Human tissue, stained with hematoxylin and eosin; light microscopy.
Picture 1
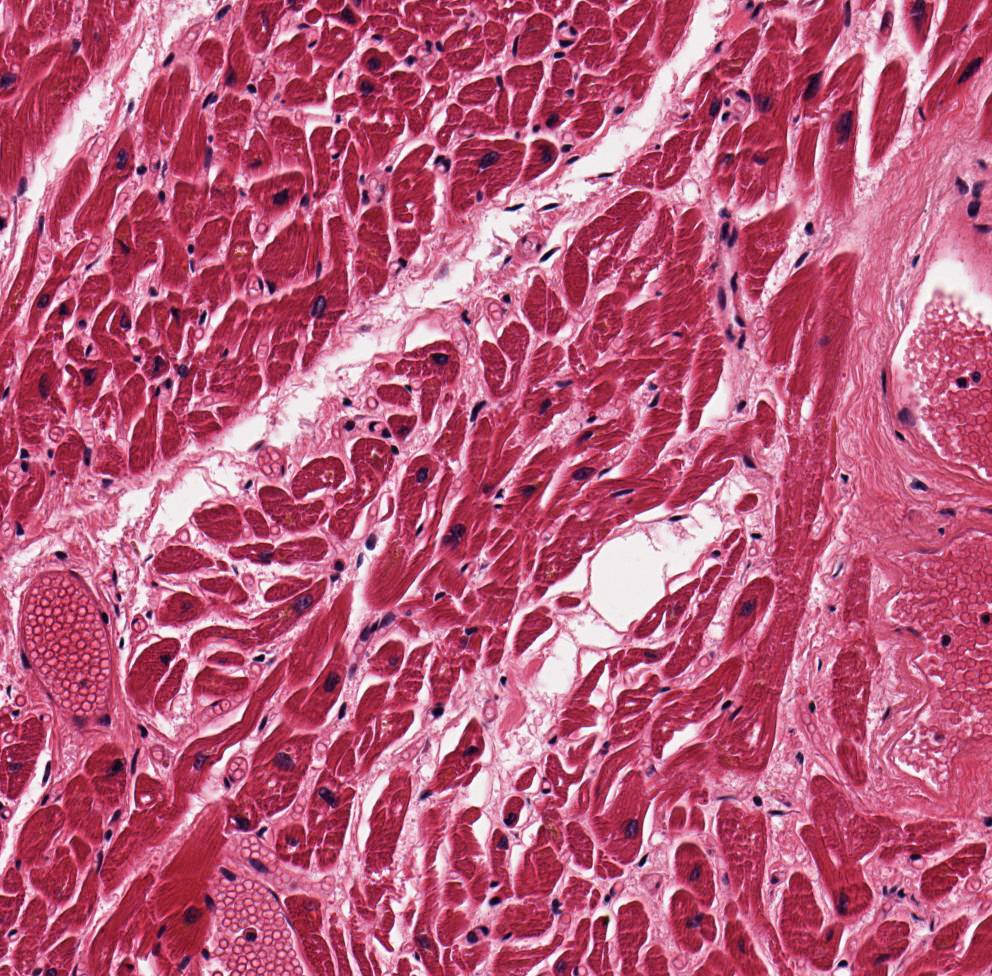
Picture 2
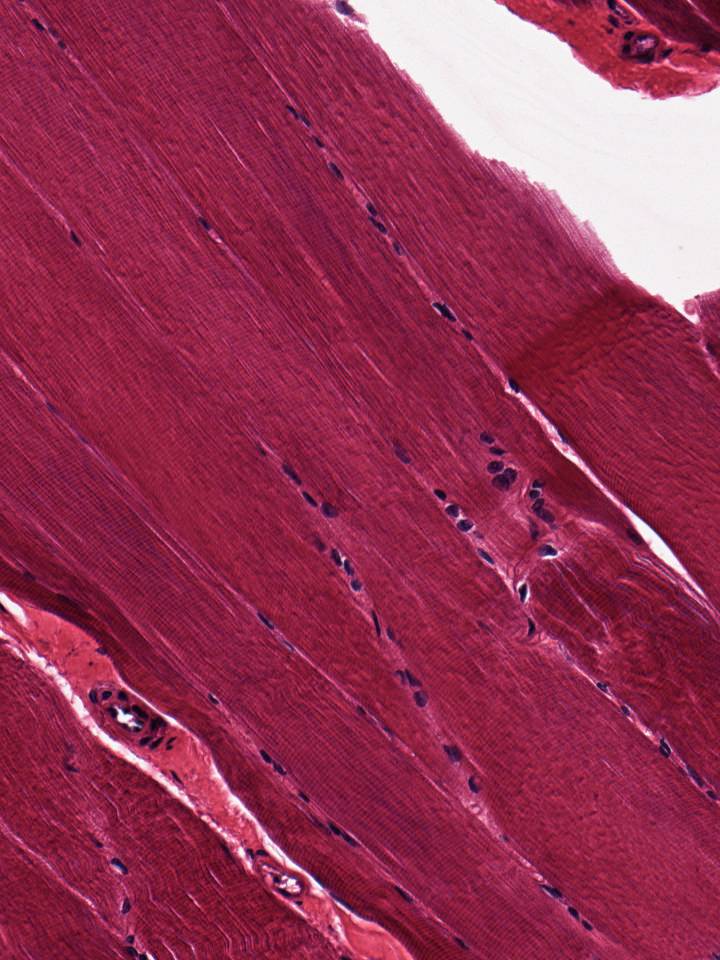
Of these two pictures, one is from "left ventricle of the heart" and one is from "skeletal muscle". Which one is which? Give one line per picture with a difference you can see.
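Picture 1 is from the left ventricle of the heart. The muscle cells have single oval nuclei placed centrally within the cytoplasm.
Picture 2 is from the skeletal muscle. The nuclei are dark, flattened and elongated, lying at the edges of the fibres parallel to their long axis.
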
